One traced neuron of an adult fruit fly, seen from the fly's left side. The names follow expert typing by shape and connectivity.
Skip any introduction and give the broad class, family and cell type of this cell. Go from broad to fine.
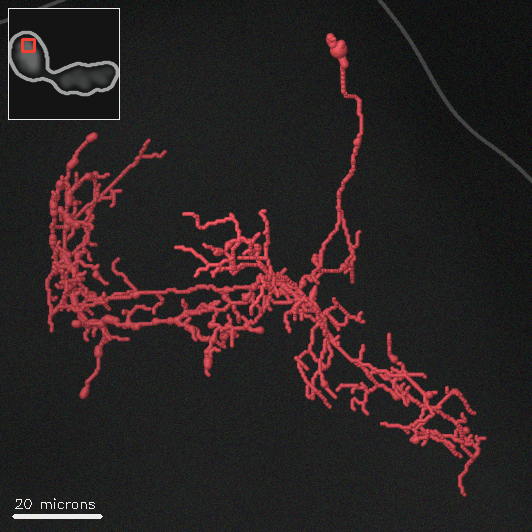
central-brain intrinsic neuron; hemilineage CLp1; CL245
